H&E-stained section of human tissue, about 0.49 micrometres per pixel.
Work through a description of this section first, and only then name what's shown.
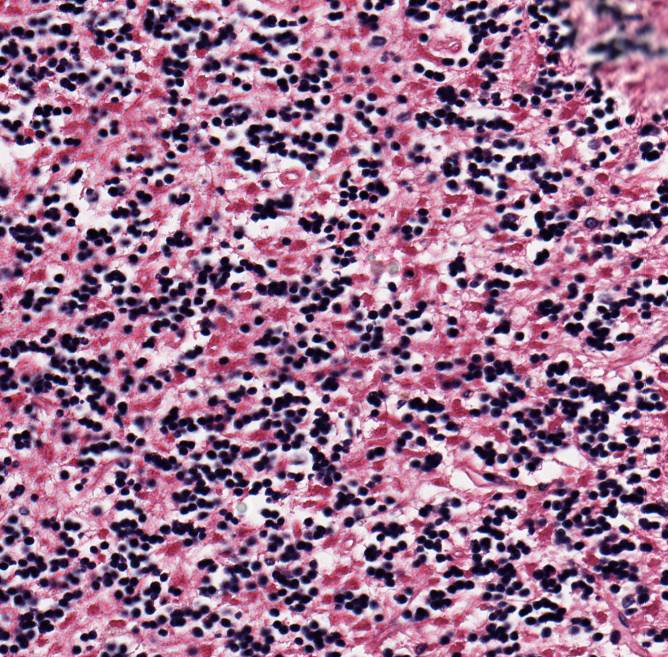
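Going through the field in order: small dark round nuclei are spread diffusely across all of it, forming no glands or other units. These predominant nuclei are uniformly dark, with little visible cytoplasm. Many sit in small clumps of several nuclei touching one another. In the top right corner, the pink material is denser and more compact than elsewhere. The tissue is cerebellum.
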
